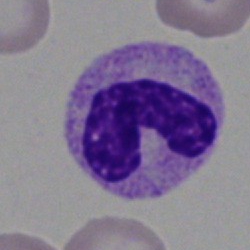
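Band neutrophil at the centre of a stained human bone marrow smear. Trace its outline and you will find it round and smooth. The nucleus is one unsegmented band, bent into a horseshoe with its opening facing downward. Its chromatin is dark purple and densely condensed. Search the nucleus as long as you like: no nucleoli are visible.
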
